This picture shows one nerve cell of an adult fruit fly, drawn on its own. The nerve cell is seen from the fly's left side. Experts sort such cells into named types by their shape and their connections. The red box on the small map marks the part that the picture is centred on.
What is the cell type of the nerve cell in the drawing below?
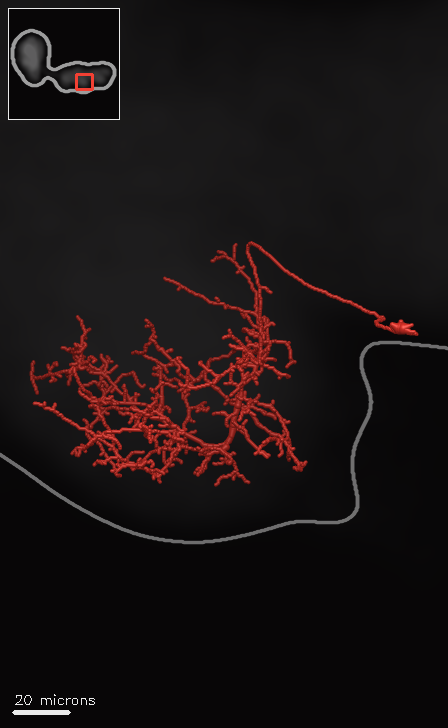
IN03A031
